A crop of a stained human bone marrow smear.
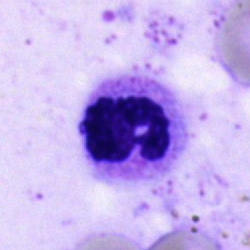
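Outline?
Roughly round, smooth edge.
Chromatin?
Very dark purple, coarsely clumped.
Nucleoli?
None visible.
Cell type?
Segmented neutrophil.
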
